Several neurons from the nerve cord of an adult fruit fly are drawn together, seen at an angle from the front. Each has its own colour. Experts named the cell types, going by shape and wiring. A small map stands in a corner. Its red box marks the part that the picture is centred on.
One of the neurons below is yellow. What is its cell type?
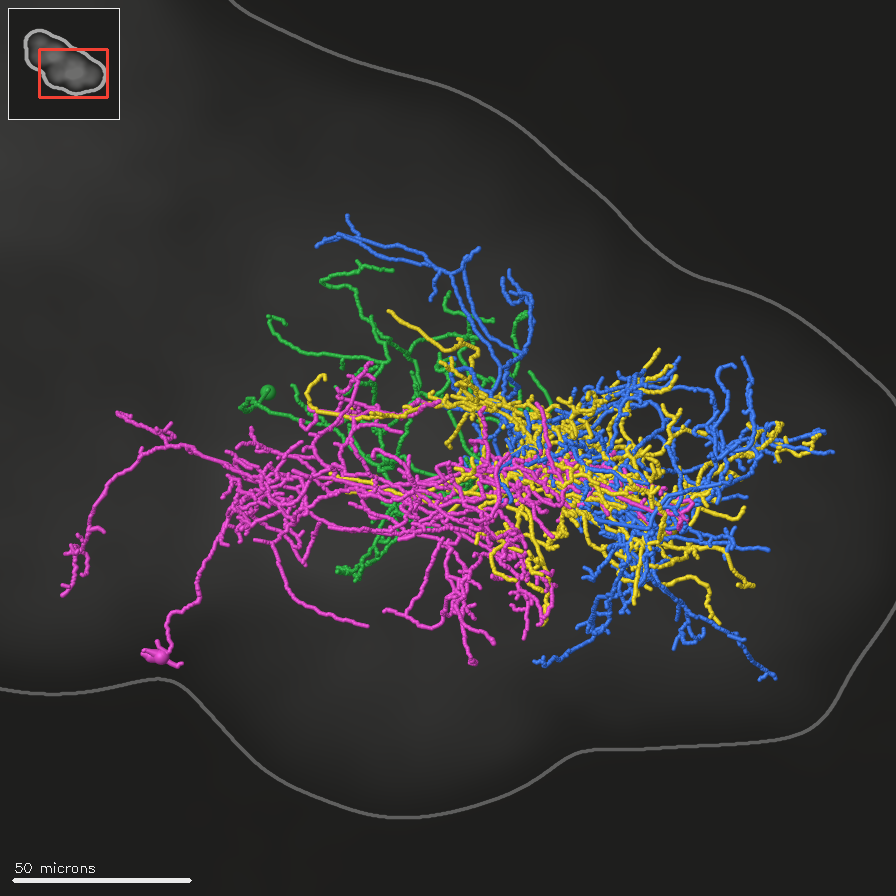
IN12A037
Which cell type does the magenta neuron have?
IN12A041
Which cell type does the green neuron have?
IN20A.22A045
